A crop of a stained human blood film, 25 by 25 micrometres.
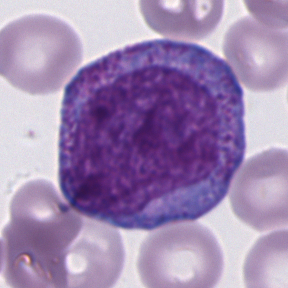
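Promyelocyte, with a smooth, roughly rounded outline broken by a few blunt angles. You'll notice the cytoplasm is stained blue and has fine reddish-purple granules scattered through it. There's also a paler zone of cytoplasm beside the nucleus at the lower right.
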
